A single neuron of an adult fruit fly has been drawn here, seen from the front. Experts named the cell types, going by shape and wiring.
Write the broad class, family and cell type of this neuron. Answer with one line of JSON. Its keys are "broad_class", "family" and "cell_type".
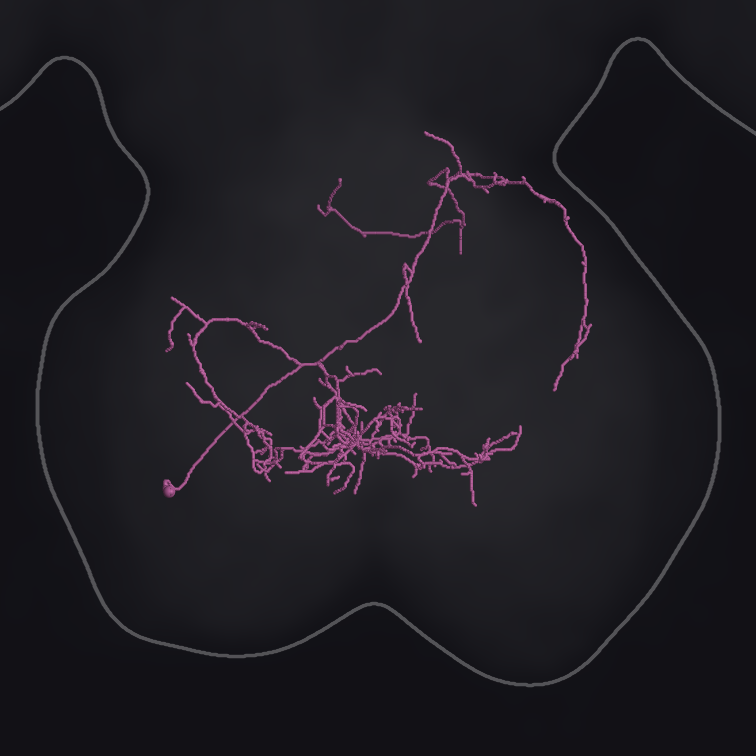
{"broad_class": "nerve-cord intrinsic neuron", "family": "hemilineage 08B", "cell_type": "IN08B085_a"}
